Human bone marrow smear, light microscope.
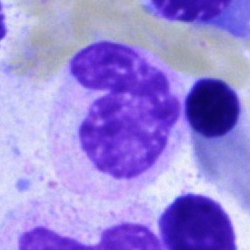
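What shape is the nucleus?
Folded and kidney-like, with a deep notch entering from its left side.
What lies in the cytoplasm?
Fine pinkish-purple granules, scattered throughout.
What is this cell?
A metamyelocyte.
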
